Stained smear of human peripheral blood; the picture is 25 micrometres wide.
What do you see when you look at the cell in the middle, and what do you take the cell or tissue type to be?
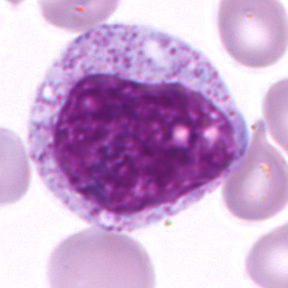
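Measuring about 19 micrometres across, the cell has a single unlobed nucleus of about 16 by 12 micrometres, lying toward its lower part and filling about 60% of its area. A few small pale round spots are visible within the nucleus. Fine purple-red granules are scattered throughout the cytoplasm, which also holds a few small clear vacuoles. The cell is a myelocyte.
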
